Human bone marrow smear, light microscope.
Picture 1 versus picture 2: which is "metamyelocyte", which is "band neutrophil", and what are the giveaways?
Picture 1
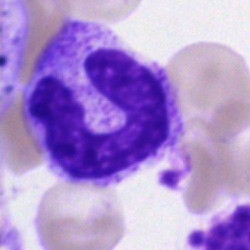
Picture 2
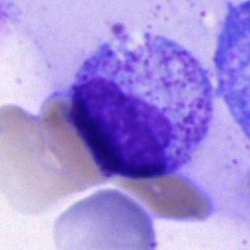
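The band neutrophil is in picture 1, the metamyelocyte in picture 2. In picture 1 the nucleus is a thick, curved band bent like a horseshoe, its notch opening toward the top of the picture, and pale lilac cytoplasm fills the space inside the curve.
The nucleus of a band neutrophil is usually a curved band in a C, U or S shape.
In picture 2 the nucleus is one unlobed mass pushed off-centre toward the lower left, with pale cytoplasm in the upper right part of the cell.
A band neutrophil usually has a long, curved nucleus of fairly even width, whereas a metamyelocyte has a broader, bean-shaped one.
The chromatin is dark purple in both: coarsely clumped in the band neutrophil, dense in the metamyelocyte.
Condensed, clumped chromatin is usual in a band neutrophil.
No nucleoli can be seen in the band neutrophil's nucleus. Each cell has a roughly round outline. Pale red cells touch the metamyelocyte along its lower left and lower side, and loose purple granules lie just beyond its upper edge, outside the cell.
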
